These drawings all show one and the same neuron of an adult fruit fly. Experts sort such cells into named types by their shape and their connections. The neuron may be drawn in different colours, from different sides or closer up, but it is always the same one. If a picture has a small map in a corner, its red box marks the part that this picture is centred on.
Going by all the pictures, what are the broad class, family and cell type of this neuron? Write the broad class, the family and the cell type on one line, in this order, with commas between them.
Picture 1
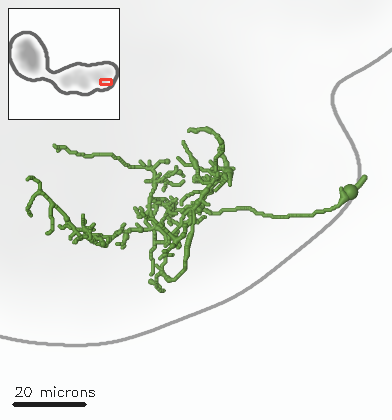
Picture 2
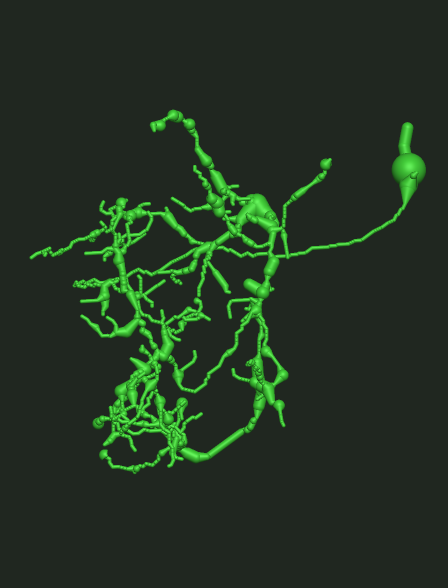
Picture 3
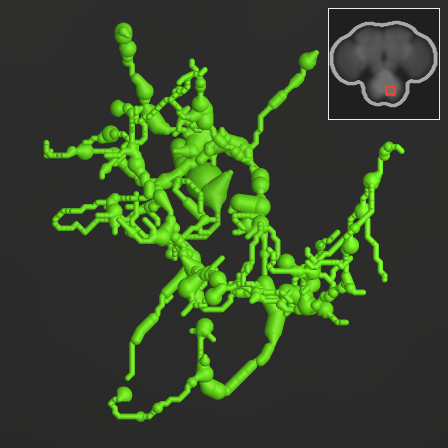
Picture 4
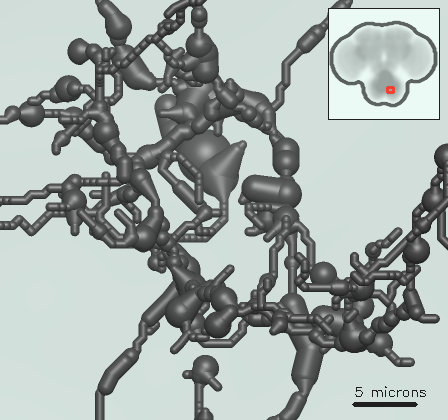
nerve-cord intrinsic neuron, hemilineage 01B, IN01B039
